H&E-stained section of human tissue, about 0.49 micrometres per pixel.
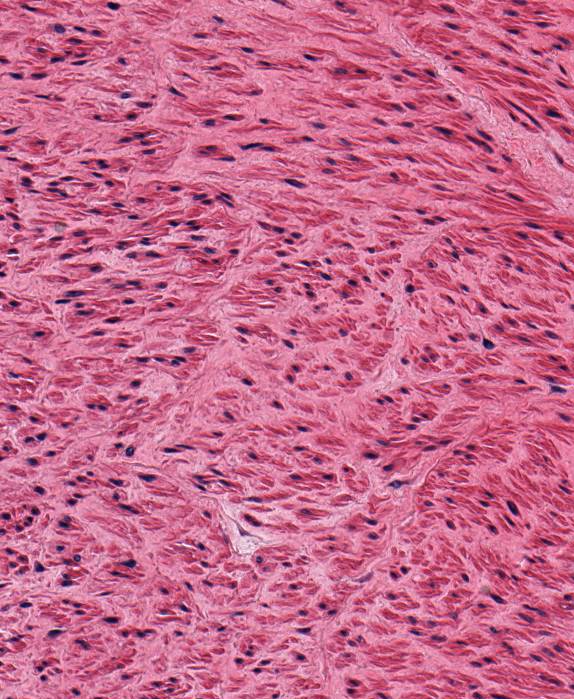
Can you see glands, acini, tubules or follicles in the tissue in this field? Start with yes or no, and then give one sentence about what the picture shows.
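No. No epithelium, glands or fat cells are present anywhere in the field.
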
